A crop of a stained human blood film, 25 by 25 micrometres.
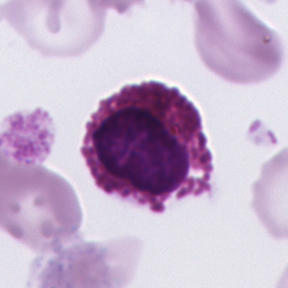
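Eosinophil in a stained smear of peripheral blood, the cell in the middle, about 12 micrometres across. Its nucleus fills most of the cell and sits toward the lower left, with dense, dark purple chromatin. Coarse, round, dark reddish-purple granules pack the cytoplasm, whose widest band lies above and to the right of the nucleus.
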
